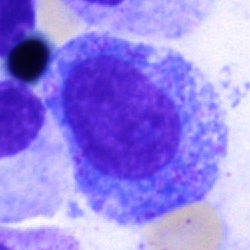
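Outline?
Roughly round, a bit ragged along the right side.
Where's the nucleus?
Off-centre, toward the upper left.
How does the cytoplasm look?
It forms a broad rim, widest at the lower right, with fine reddish-purple granules scattered through it.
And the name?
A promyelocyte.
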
